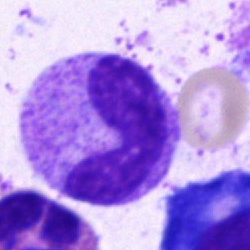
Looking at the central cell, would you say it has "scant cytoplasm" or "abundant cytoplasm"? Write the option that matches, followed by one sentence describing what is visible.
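Abundant cytoplasm. The cytoplasm is abundant and pale lilac.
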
